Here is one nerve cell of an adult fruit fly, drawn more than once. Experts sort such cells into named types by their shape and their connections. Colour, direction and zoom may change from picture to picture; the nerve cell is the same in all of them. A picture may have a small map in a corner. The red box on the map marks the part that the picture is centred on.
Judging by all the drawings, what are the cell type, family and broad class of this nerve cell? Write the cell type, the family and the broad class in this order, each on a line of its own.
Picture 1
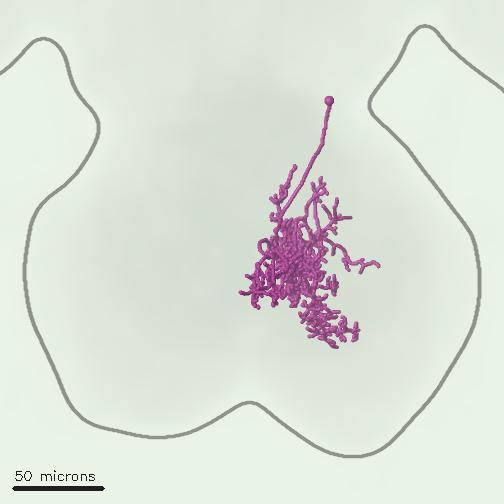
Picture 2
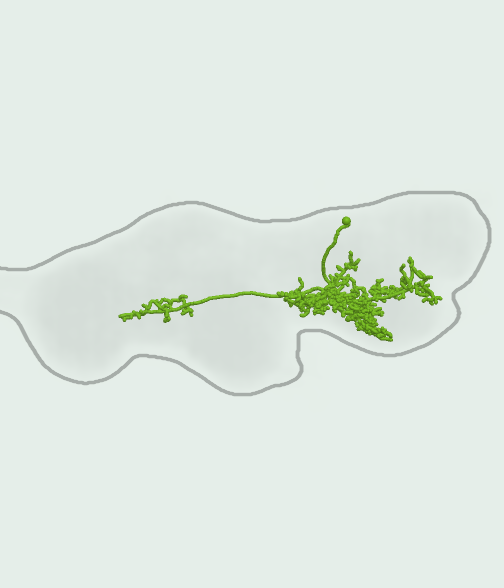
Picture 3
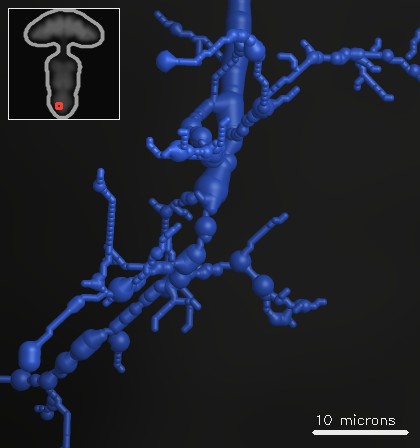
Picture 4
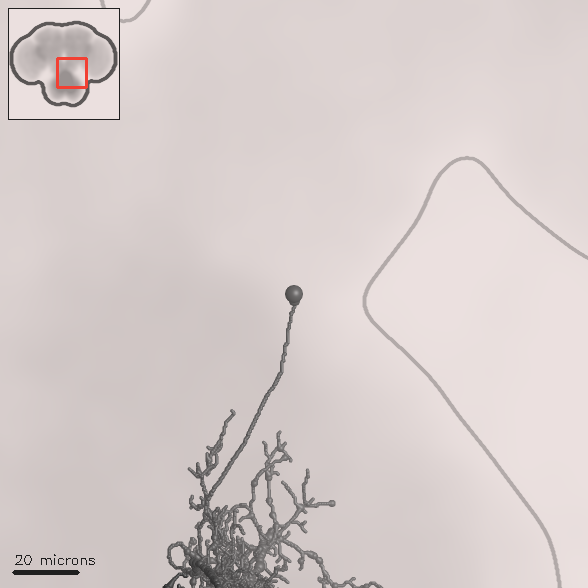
IN23B013
hemilineage 23B
nerve-cord intrinsic neuron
